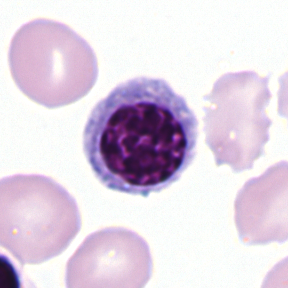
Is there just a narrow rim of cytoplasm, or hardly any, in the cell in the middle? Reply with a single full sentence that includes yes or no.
Yes, most of the cell is filled by the nucleus.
